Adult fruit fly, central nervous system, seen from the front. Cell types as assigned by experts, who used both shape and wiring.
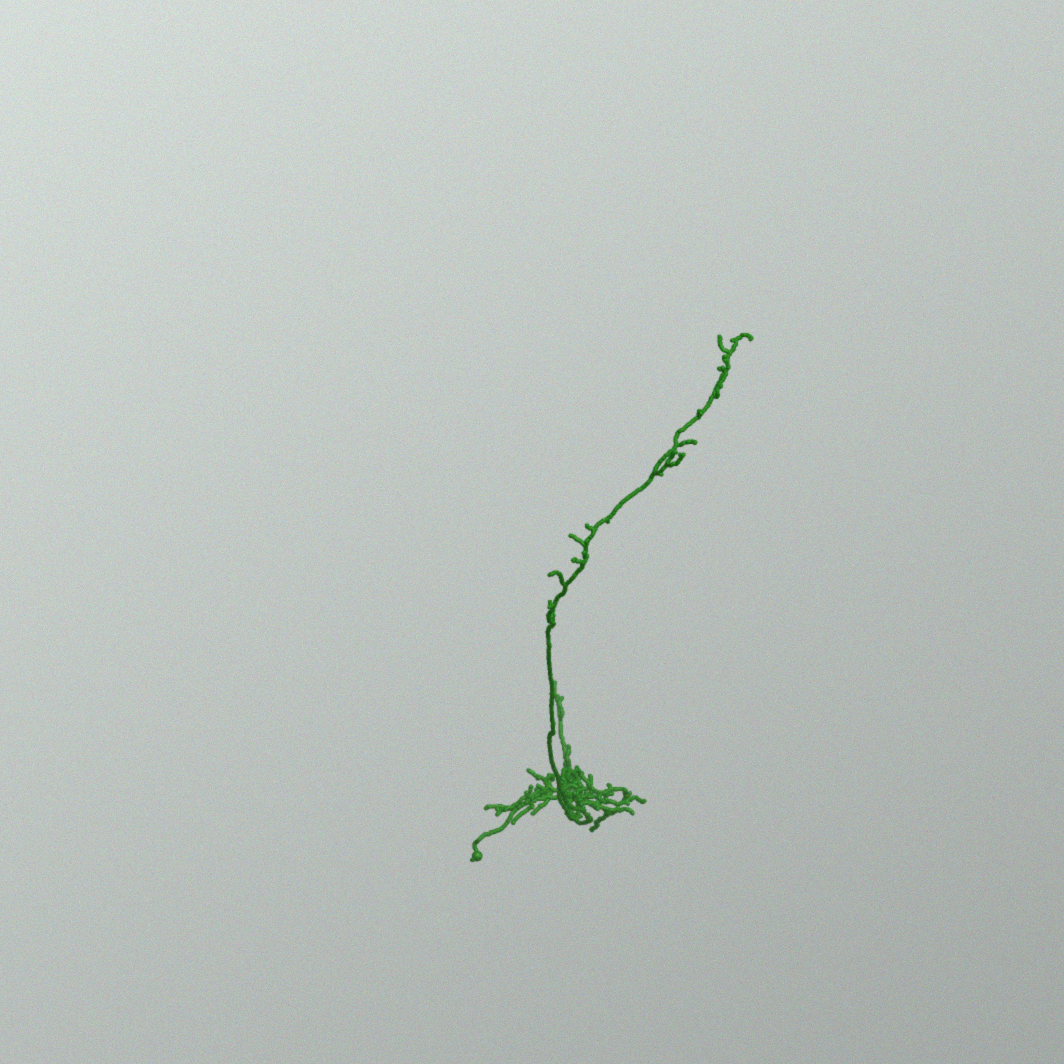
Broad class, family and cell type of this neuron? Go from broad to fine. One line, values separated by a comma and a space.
ascending neuron, hemilineage 05B, AN05B081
